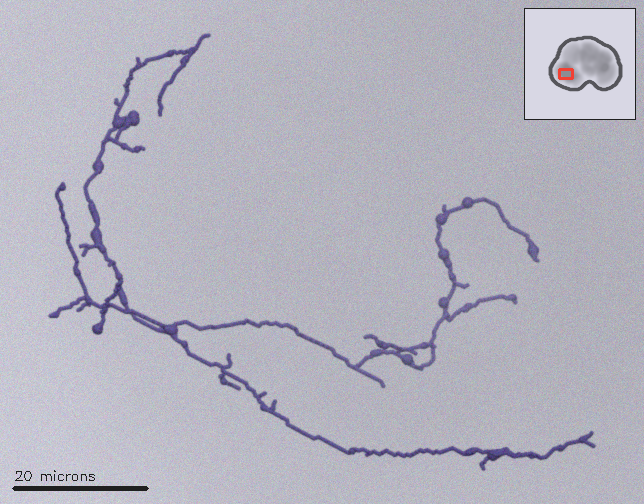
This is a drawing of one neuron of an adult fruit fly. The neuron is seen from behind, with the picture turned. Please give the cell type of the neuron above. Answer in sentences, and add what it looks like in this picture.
The cell type is IN20A.22A069. It is a nerve-cord intrinsic neuron. No cell body is drawn. From left to right in the picture it spans about 80 microns.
